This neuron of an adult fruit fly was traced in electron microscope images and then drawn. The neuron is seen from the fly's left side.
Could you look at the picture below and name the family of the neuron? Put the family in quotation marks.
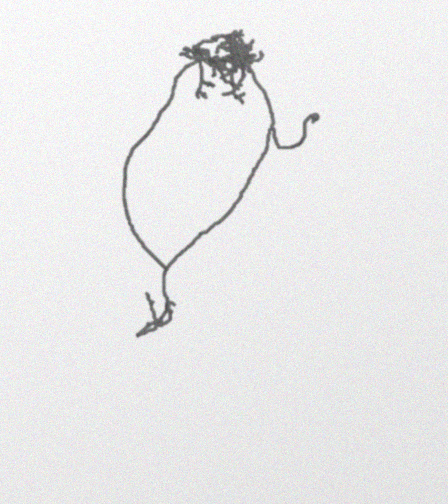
"hemilineage DM2_central"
